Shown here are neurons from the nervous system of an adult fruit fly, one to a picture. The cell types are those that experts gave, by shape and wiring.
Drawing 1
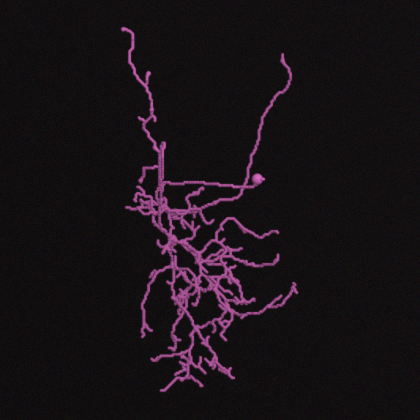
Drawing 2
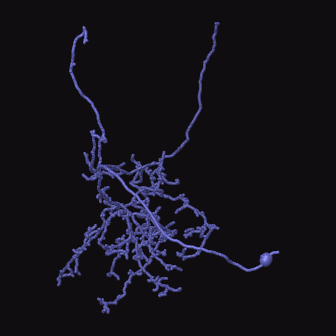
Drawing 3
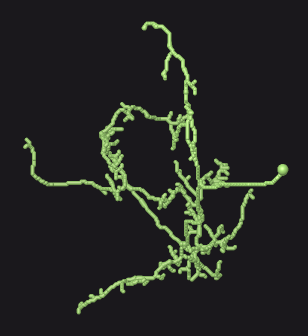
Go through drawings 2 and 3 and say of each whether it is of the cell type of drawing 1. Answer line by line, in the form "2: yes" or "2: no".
2: yes
3: no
